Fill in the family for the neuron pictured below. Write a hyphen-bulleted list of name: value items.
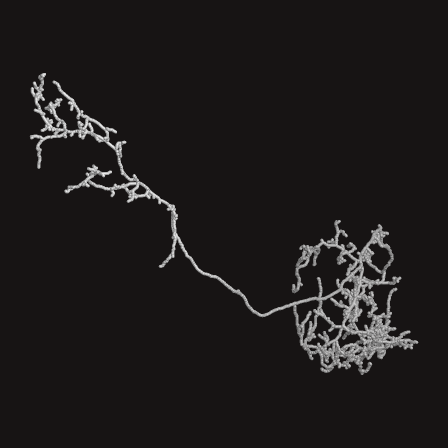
- family: hemilineage 03A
